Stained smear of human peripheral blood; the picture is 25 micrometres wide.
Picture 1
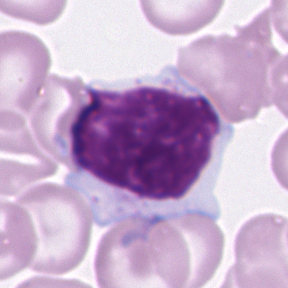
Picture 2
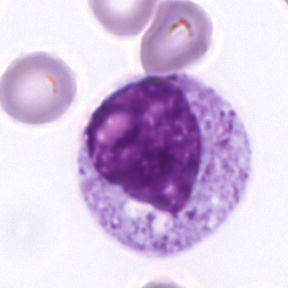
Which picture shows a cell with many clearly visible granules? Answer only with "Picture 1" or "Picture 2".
Picture 2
